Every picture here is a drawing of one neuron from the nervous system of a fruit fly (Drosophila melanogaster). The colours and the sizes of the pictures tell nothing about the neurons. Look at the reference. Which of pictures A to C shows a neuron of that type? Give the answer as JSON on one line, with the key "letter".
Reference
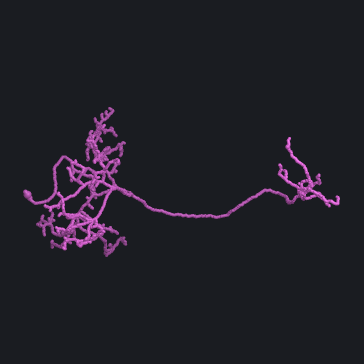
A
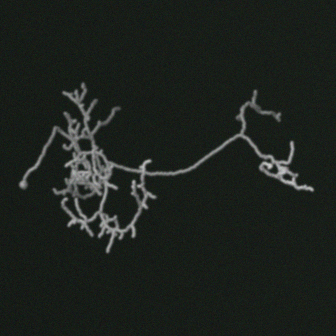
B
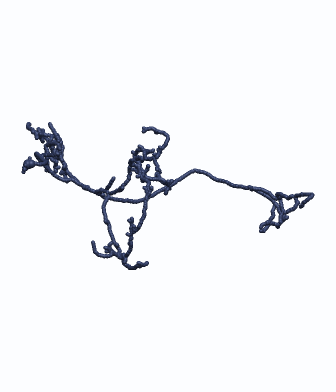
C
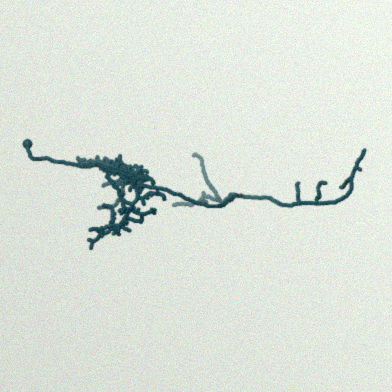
{"letter": "A"}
